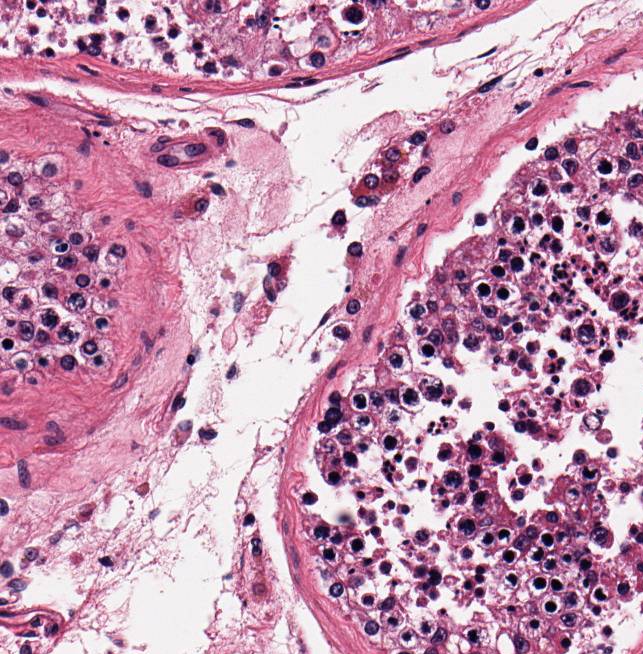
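Testis. Layout: parts of three rounded tubular units (large at right, one at left, one at top edge), divided by a central strip of loose stroma. Left unit wall: thick pink fibrous tissue in concentric layers, scattered elongated nuclei. Central stroma: pale, loose, wispy fibres, scattered small cells, much white empty space. Right unit: white clefts separate its cell contents from parts of the wall and break them into irregular islands.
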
